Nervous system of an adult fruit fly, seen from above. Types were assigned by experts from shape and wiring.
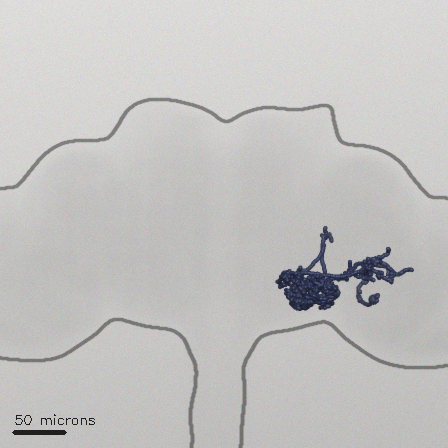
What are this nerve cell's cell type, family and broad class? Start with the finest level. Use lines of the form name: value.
cell type: MB-C1
family: hemilineage VPNp&v1_posterior
broad class: central-brain intrinsic neuron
